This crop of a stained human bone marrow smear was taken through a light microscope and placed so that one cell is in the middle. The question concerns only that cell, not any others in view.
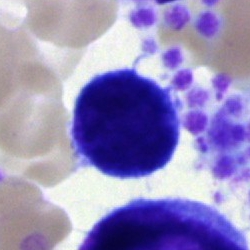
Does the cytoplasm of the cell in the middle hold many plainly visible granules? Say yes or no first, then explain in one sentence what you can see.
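No. No distinct granules are visible on the cell.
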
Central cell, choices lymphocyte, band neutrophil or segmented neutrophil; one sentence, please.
The cell found in the middle of this crop is a lymphocyte.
